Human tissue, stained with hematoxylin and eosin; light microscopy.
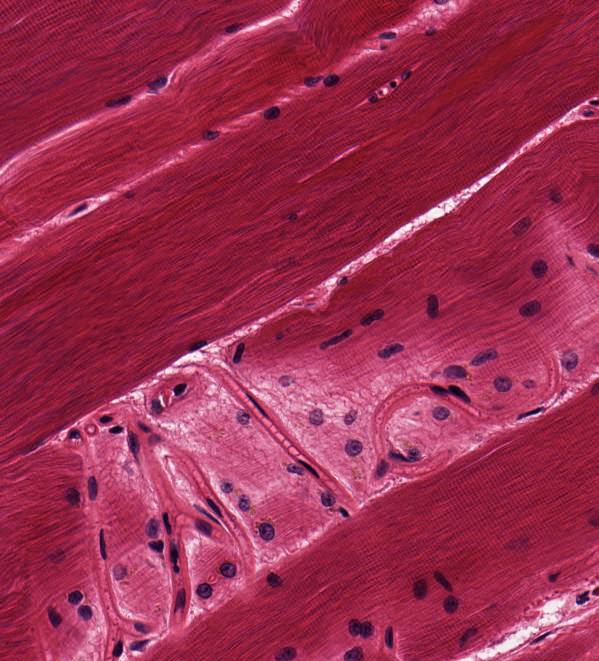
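Skeletal muscle. In the deep red fibres, I note that the nuclei are elongated and sit at the edges of the fibres. Now, crossing the lower middle of the field, there is a band much paler pink than its neighbours. And nowhere in the field can I find any fat cells.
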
